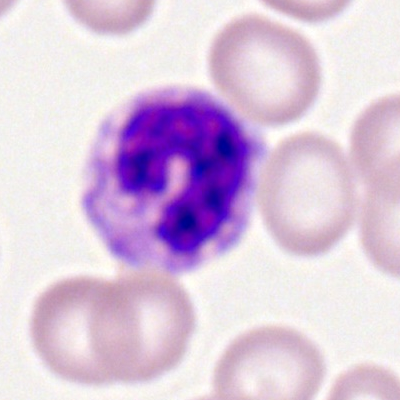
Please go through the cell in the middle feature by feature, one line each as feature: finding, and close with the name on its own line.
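Shape: roughly round, edge slightly uneven
Nucleus: deeply indented, pale cleft running in from the left
Nucleolus: none visible
Cytoplasm: pale lilac
Name: band neutrophil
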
